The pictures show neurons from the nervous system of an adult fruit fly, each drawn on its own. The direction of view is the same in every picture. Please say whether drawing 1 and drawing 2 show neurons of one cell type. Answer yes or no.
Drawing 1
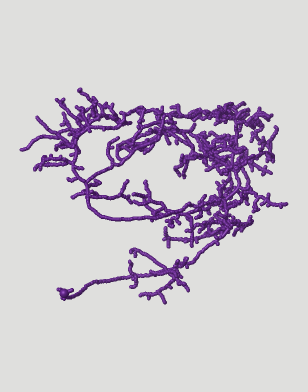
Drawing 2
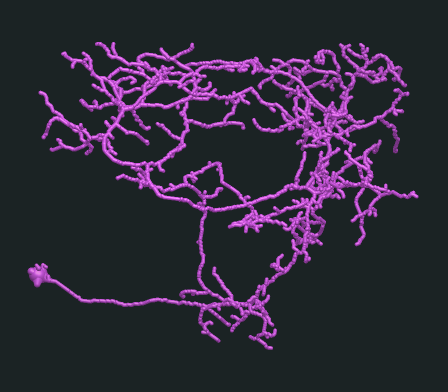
yes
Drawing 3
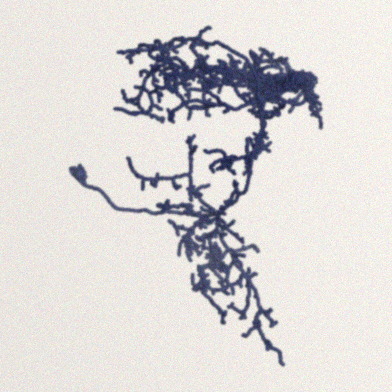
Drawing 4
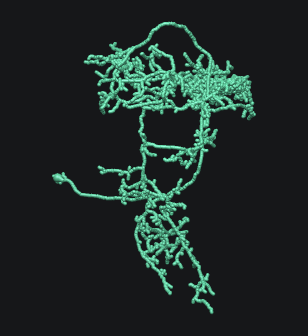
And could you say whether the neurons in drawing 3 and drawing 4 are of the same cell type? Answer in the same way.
yes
